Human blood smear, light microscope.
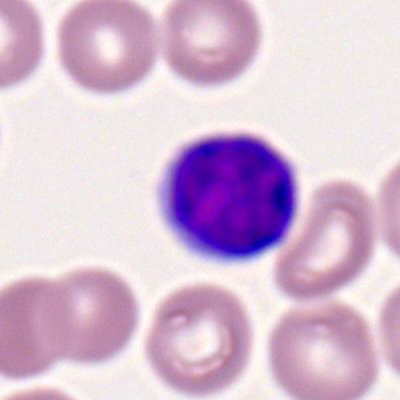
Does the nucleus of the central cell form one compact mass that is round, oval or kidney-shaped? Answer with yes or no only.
Yes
